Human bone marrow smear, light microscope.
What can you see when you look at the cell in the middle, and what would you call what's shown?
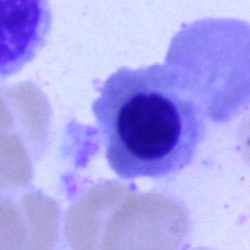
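Starting with the nucleus, the chromatin is dark purple and dense throughout. Next, the cytoplasm: a moderate rim of pale blue surrounds the nucleus on every side, and it contains no granules. Last, the outline, which is irregular, with rounded bulges along the edge. This is an erythroblast.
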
